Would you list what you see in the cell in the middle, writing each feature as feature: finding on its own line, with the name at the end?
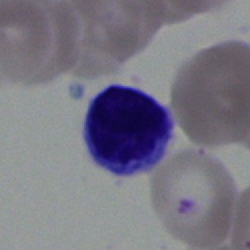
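Outline: roughly round, though a few sides look slightly flattened and angular
Nucleus: fills almost the whole cell
Chromatin: dense, a deep blue-purple
Cytoplasm: only a thin, paler blue rim, along the lower edge
Name: lymphocyte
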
